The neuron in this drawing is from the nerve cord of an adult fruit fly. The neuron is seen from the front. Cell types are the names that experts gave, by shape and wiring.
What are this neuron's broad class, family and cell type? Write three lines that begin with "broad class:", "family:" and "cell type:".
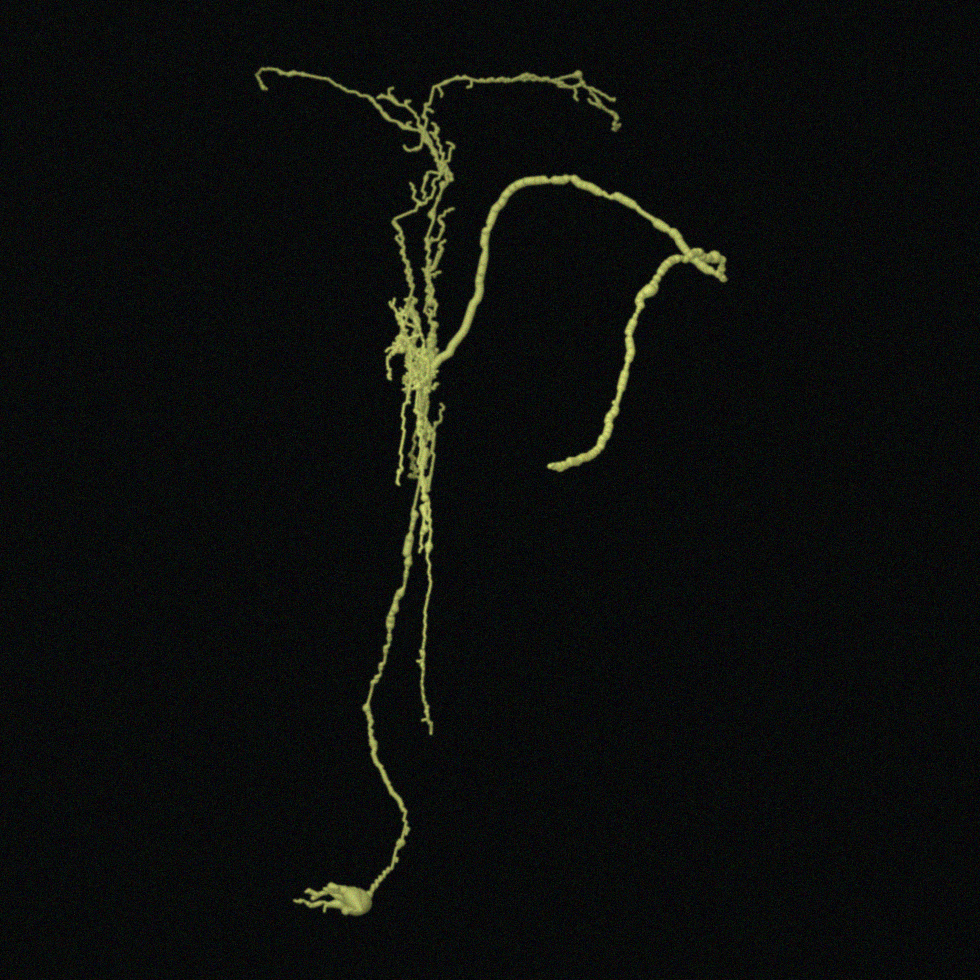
broad class: ascending neuron
family: hemilineage 27X
cell type: AN27X018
